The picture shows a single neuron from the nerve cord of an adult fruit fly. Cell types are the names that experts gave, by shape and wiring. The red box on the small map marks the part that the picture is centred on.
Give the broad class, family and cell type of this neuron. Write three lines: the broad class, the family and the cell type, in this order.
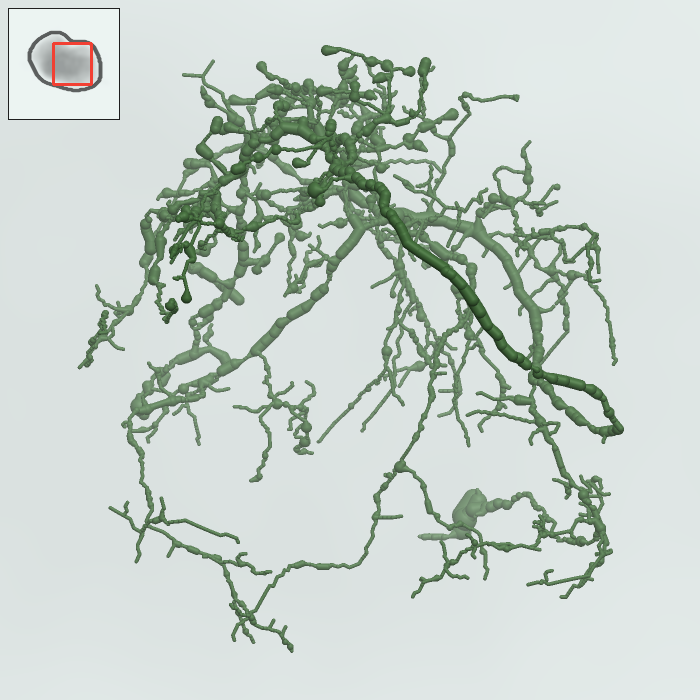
nerve-cord intrinsic neuron
hemilineage 09A
IN09A014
